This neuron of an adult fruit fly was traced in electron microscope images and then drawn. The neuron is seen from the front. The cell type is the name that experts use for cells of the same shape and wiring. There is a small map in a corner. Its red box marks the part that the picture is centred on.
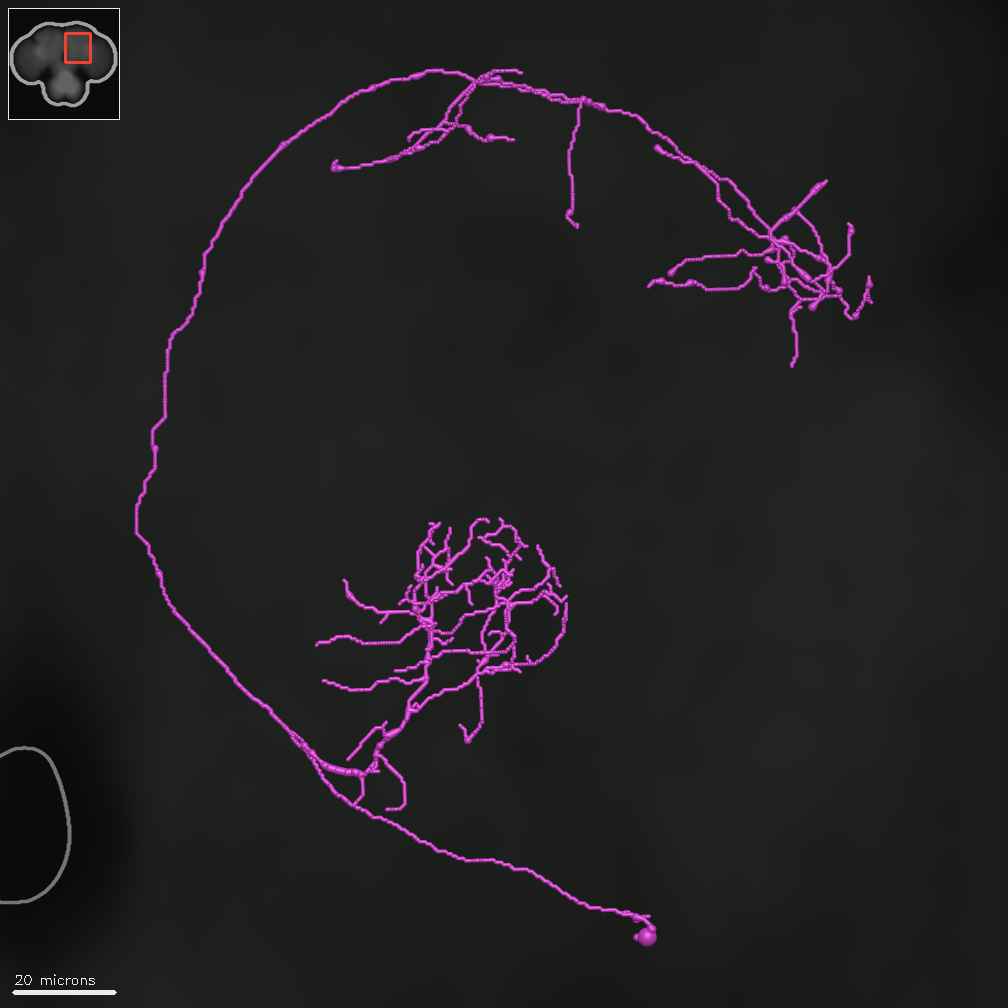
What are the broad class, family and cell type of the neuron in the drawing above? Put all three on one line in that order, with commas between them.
central-brain intrinsic neuron, hemilineage ALlv1, M_lvPNm45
